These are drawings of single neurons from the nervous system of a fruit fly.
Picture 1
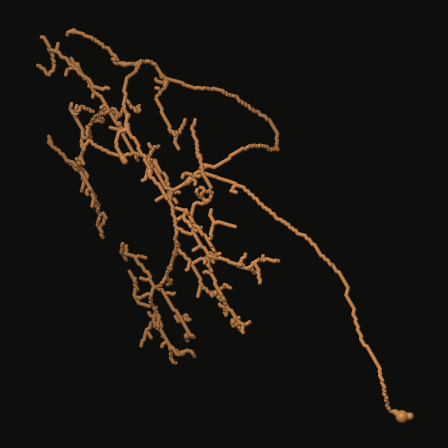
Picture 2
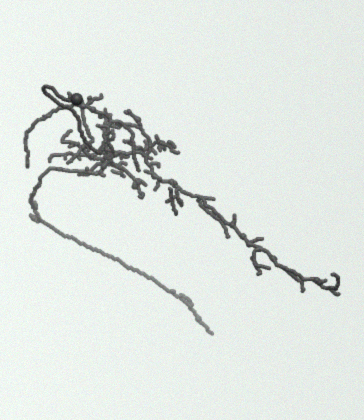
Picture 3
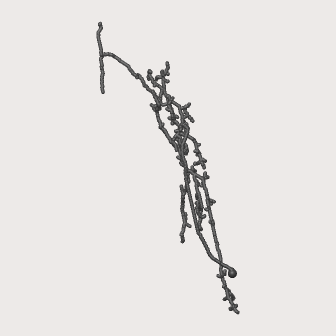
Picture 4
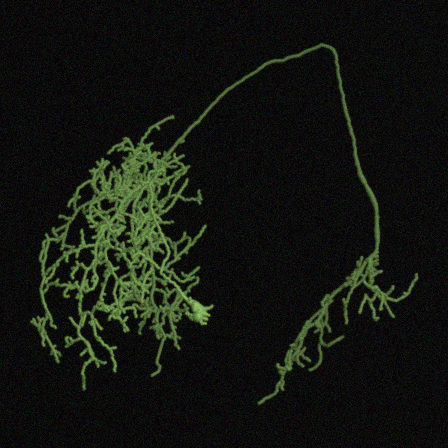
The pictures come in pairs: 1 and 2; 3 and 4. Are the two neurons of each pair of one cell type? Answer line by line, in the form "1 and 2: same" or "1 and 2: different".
1 and 2: different
3 and 4: different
